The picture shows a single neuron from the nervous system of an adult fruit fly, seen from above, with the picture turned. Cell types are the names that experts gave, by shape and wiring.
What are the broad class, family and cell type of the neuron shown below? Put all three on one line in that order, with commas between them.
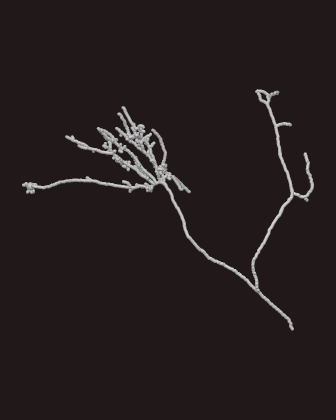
nerve-cord intrinsic neuron, hemilineage 18B, IN18B038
